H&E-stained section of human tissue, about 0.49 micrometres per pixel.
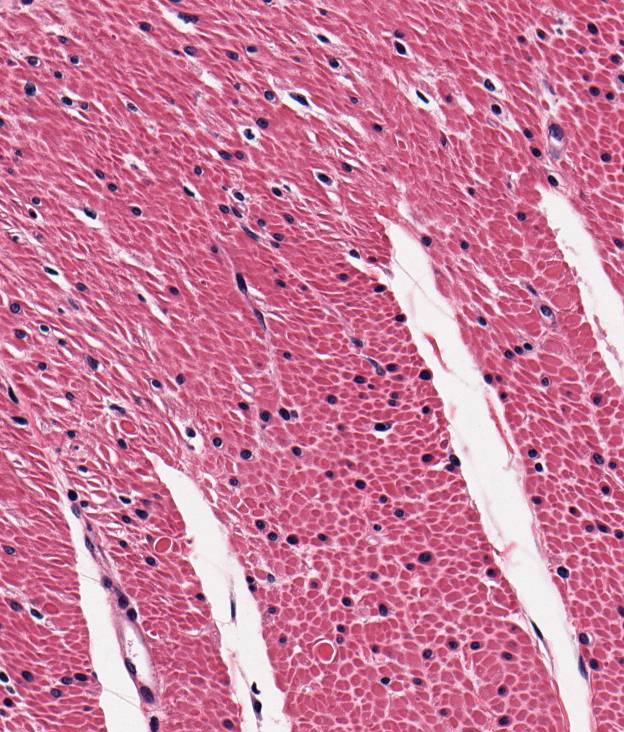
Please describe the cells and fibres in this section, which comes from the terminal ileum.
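Muscle cells, closely packed, fill the field, their cytoplasm evenly deep pink without vacuoles. Centre and lower right are mostly cut across, as small polygonal profiles; upper left, obliquely, as elongated streaks. A few capillary-sized profiles with red blood cells lie among them, one near lower centre.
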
